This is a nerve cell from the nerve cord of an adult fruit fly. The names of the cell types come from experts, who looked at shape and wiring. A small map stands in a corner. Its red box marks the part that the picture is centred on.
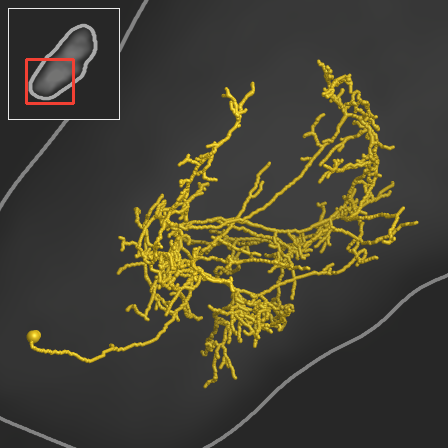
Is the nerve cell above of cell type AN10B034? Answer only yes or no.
no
